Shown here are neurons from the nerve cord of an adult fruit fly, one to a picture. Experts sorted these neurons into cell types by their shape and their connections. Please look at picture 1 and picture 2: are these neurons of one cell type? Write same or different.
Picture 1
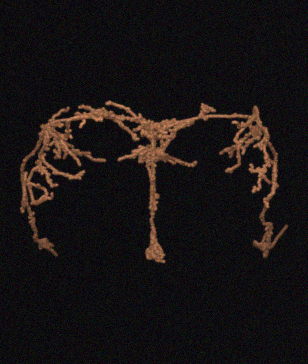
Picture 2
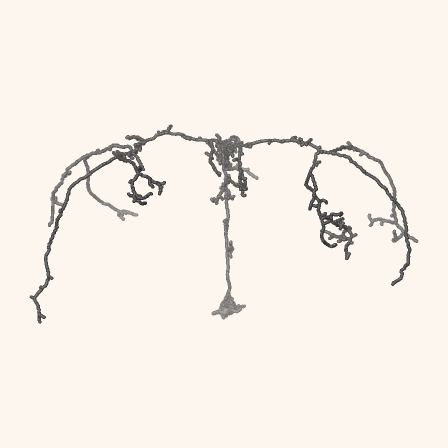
same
